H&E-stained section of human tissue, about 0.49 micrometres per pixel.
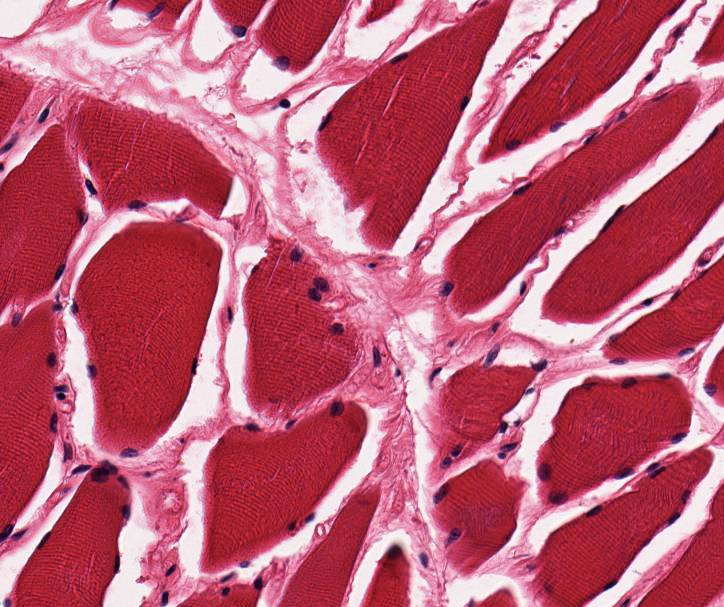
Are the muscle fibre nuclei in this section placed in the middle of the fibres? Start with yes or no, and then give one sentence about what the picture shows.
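No. The muscle fibre nuclei are small, dark and oval and lie at the edges of the fibres.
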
